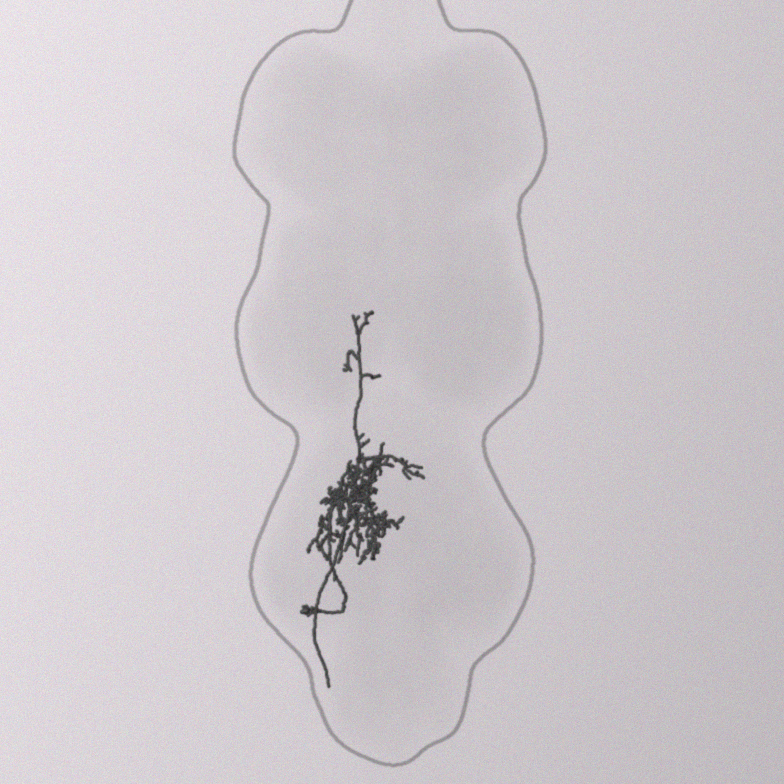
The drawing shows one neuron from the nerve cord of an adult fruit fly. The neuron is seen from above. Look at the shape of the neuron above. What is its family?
hemilineage 03B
